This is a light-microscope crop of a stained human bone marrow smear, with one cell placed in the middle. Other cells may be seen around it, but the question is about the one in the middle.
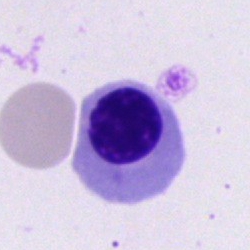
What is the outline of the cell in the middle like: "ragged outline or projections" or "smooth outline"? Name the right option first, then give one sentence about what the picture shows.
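Smooth outline. The cell outline is smooth with no surface projections.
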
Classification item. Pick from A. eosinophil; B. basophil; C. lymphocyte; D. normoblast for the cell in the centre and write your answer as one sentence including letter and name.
Answer key: option D, the middle cell being a normoblast.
